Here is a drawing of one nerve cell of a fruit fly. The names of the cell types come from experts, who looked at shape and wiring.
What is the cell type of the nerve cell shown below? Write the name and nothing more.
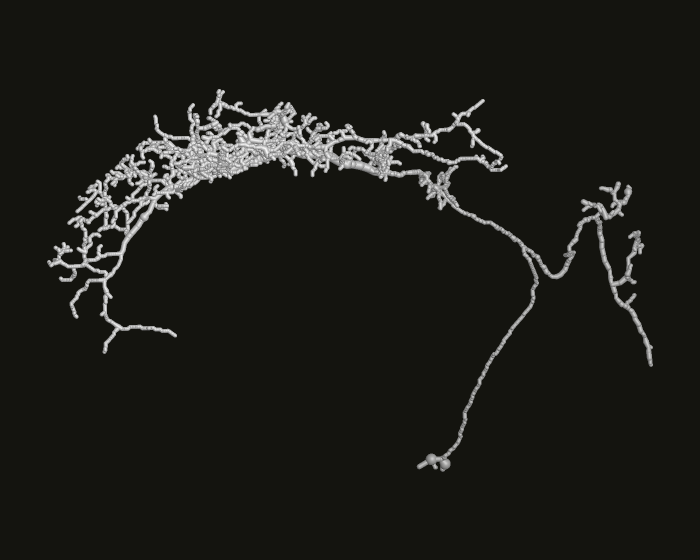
IN23B006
